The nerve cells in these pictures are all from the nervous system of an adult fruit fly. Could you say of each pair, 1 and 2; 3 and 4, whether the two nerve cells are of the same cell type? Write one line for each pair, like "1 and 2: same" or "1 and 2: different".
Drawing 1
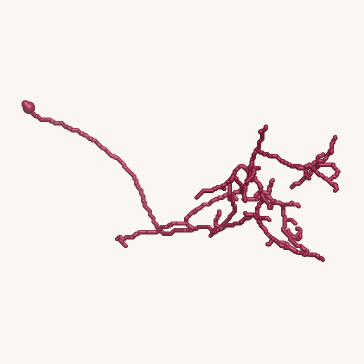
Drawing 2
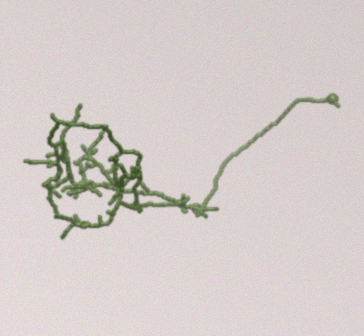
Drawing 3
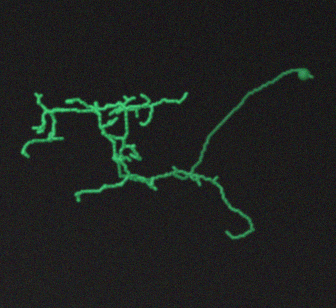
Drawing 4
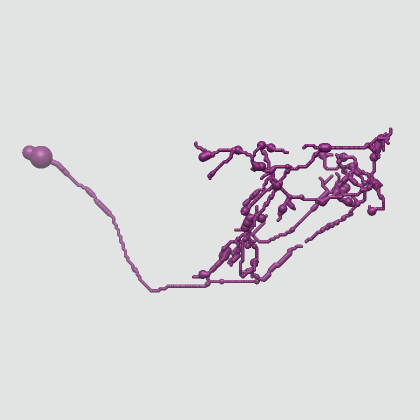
1 and 2: same
3 and 4: same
